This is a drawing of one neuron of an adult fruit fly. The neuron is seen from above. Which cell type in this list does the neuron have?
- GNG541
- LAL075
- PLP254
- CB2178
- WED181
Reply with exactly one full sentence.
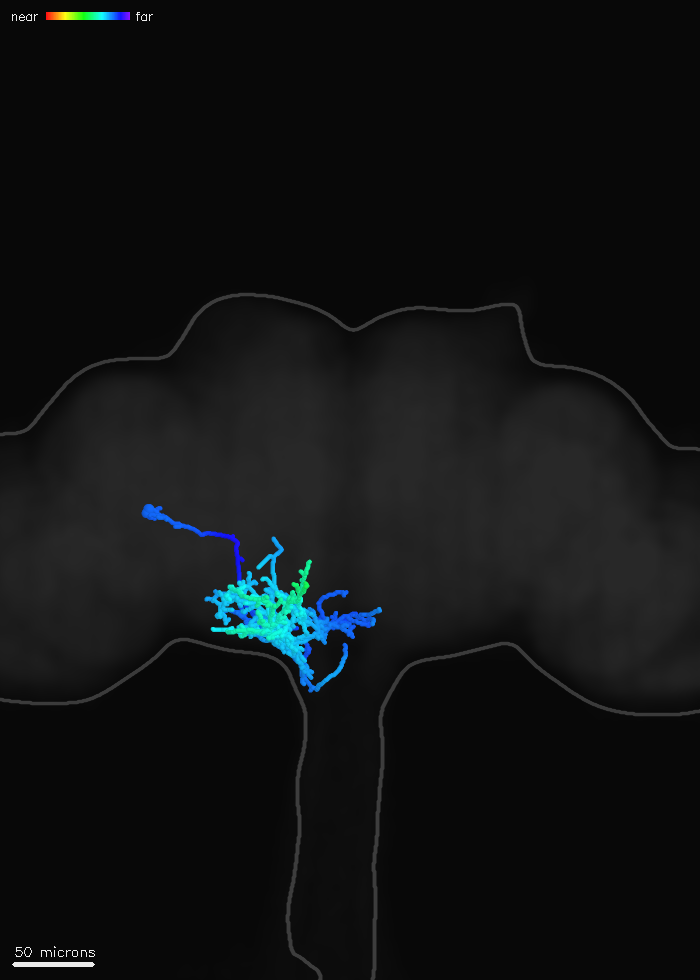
The neuron is of cell type GNG541.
